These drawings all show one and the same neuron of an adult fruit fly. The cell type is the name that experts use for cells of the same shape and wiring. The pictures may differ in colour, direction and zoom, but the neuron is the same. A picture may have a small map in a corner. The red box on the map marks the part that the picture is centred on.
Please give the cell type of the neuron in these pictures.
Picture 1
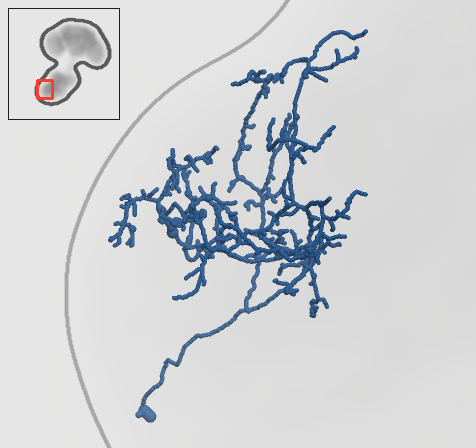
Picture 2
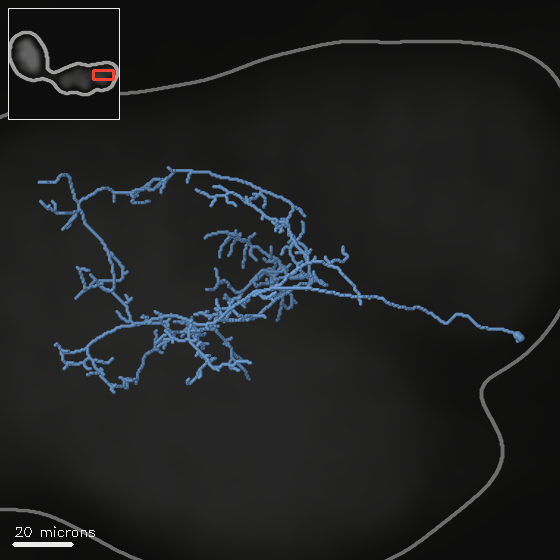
IN21A048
